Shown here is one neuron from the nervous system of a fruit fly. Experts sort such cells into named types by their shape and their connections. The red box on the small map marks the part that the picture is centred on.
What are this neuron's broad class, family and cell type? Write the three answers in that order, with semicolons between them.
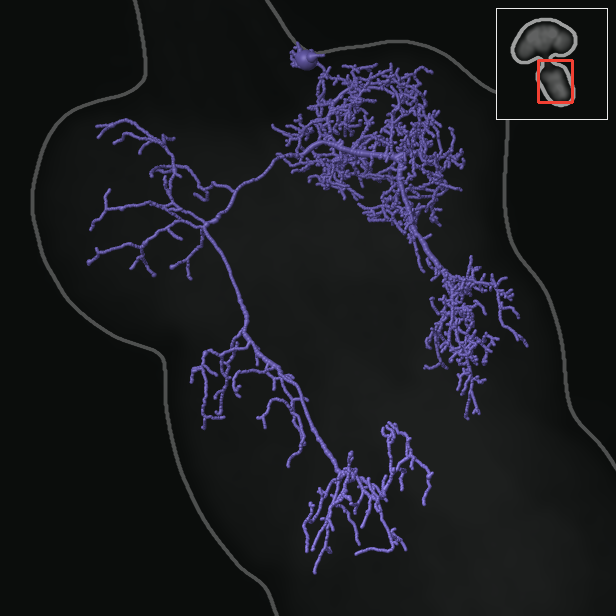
nerve-cord intrinsic neuron; hemilineage 08B; IN08B001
